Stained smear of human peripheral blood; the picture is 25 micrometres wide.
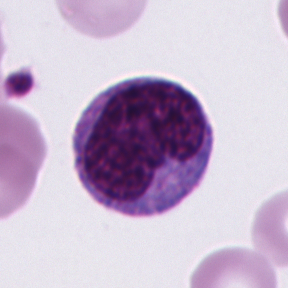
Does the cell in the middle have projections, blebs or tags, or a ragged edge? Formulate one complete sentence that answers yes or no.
No, the outline of the cell is not ragged or frayed; it is smooth.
